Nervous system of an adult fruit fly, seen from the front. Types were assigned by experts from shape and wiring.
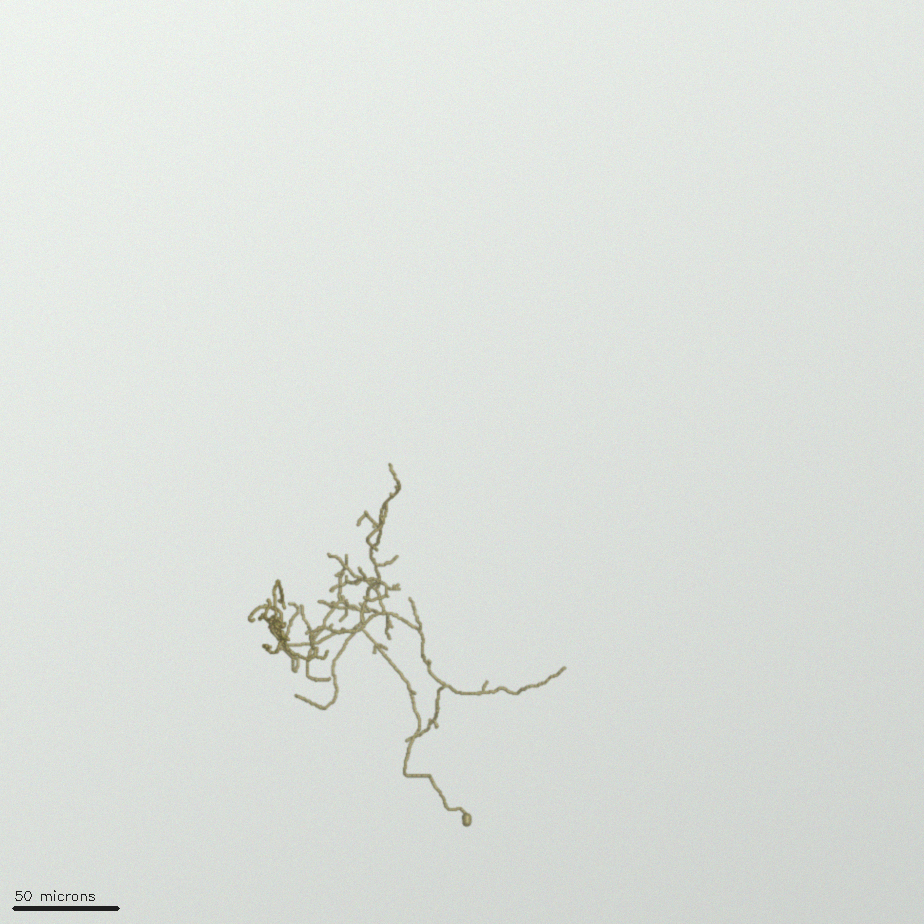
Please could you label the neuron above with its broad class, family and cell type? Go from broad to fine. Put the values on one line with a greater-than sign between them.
central-brain intrinsic neuron > hemilineage LB3 > CB1918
